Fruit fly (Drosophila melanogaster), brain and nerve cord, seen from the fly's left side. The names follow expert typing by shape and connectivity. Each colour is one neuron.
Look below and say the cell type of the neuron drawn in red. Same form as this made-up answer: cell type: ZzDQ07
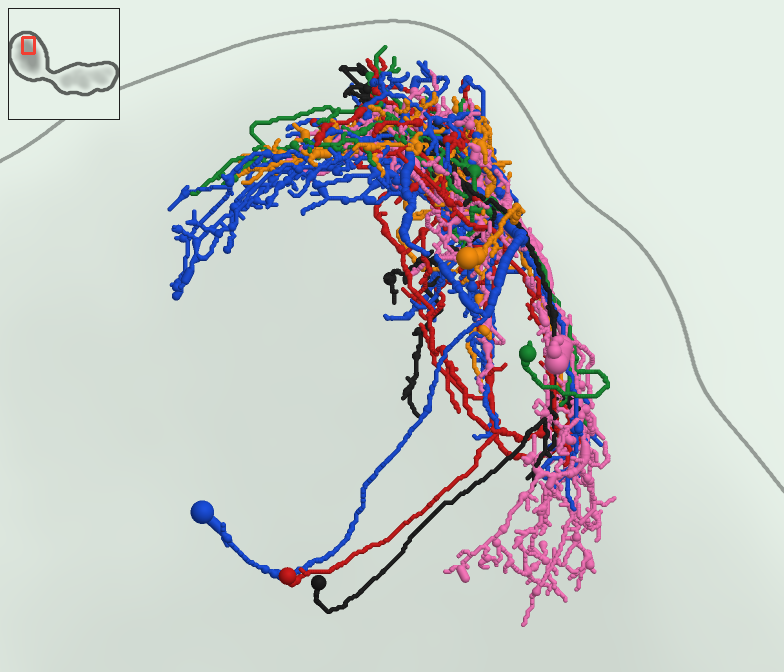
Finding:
cell type: SLP341_a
